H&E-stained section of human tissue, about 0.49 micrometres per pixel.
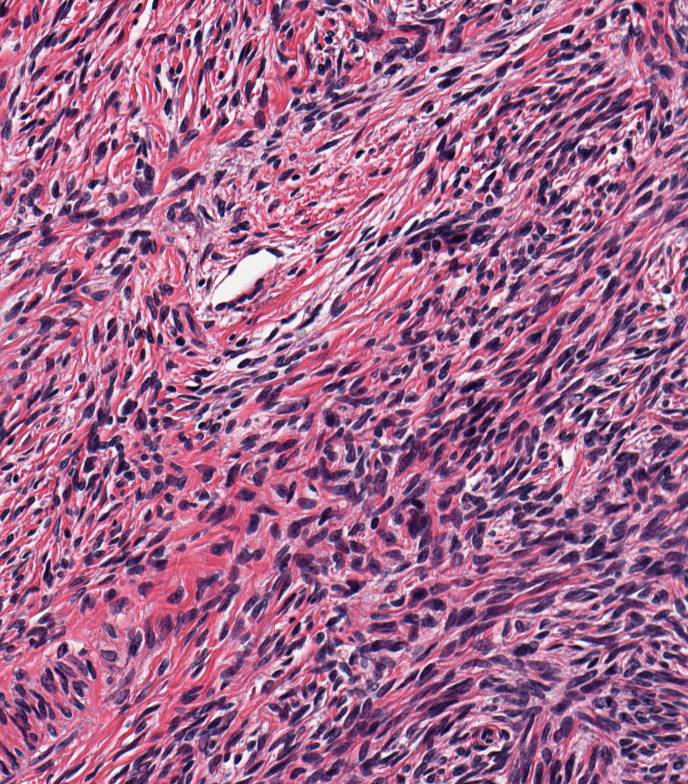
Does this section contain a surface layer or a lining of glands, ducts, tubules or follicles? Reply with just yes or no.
No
